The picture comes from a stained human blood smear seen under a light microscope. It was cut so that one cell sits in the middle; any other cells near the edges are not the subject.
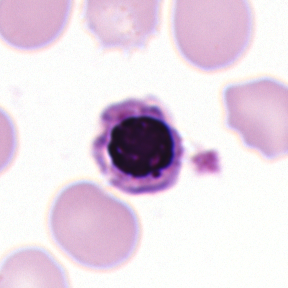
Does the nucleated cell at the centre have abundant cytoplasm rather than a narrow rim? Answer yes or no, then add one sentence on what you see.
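No. The cytoplasm forms only a narrow rim around the nucleus.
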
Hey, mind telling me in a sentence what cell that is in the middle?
Positioned in the middle of the crop is a normoblast.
